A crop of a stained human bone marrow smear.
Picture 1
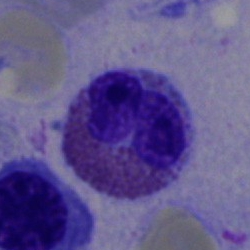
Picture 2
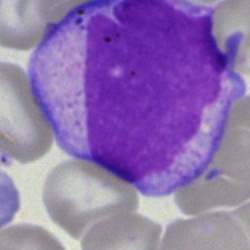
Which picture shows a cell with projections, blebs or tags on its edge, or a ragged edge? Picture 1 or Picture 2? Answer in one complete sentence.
Rough is the outline of the cell in picture 2.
